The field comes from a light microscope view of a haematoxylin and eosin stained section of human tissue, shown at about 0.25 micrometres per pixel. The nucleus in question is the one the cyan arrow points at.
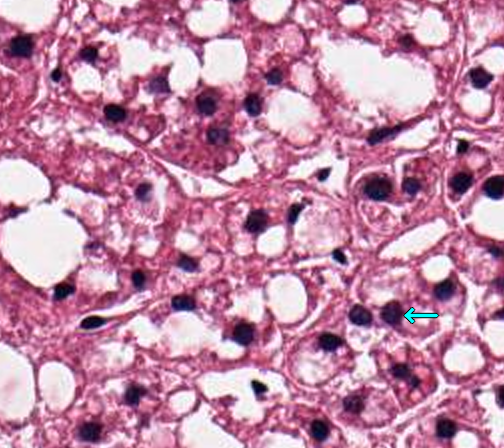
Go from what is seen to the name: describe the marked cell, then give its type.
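The cytoplasm around the nucleus is pink and bubbly, with pale clear vacuoles. Another round dark nucleus lies close against this one, immediately to its left. The cell sits in a packed group of cells with pale, vacuolated cytoplasm, outlined by thin pink strands. It is an adrenal cortical cell.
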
